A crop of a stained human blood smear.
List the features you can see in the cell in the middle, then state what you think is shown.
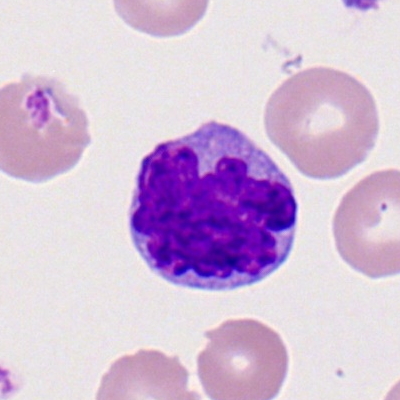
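The cell has a roughly round outline with a smooth edge. Its nucleus fills most of the cell and has an irregular, knobbly outline with several indentations. No distinct coloured granules are seen in the cytoplasm. This is a monocyte.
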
